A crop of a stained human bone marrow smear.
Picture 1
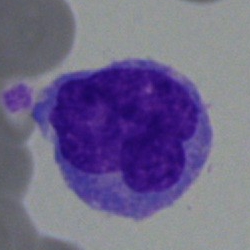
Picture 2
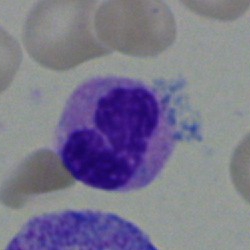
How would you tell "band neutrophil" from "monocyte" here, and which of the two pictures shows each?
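Picture 1 shows the monocyte, and picture 2 shows the band neutrophil. Taking the outline first, both cells are roughly round, and the band neutrophil's edge is smooth. Next, the nucleus of the monocyte has an irregular, folded outline with indentations and fills most of the cell. Then the cytoplasm: the monocyte's widest rim lies along the bottom, while the band neutrophil has a moderate rim of pale lilac-pink cytoplasm around its nucleus, showing no distinct granules. Last, the chromatin stains dense dark purple in both, and in the band neutrophil it is also clumped.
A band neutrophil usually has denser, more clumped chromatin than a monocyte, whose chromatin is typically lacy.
The clumped chromatin in picture 2 agrees with that.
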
